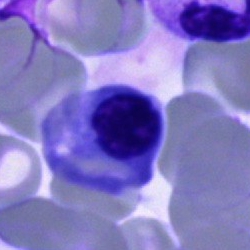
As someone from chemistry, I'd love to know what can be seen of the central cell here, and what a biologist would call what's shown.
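Look at the outline first: it is roughly rounded, with a smooth border. Now find the nucleus, which sits off-centre toward the upper right. Notice that the cytoplasm is broadest on the lower left side of the nucleus, and that a paler zone lies to the left of the nucleus. This cell is an erythroblast.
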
